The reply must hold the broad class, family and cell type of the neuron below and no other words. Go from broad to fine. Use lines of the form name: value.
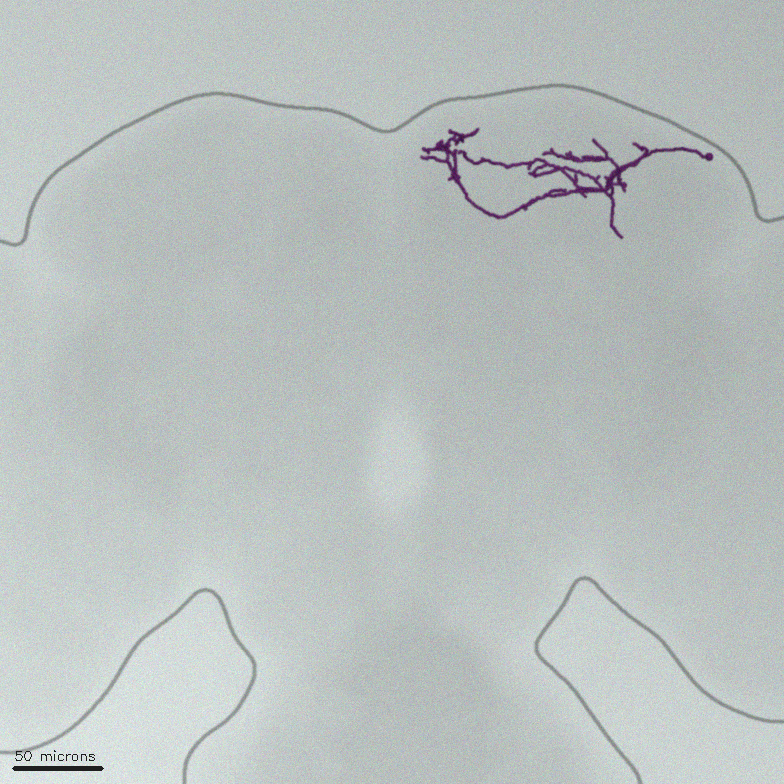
broad class: central-brain intrinsic neuron
family: hemilineage SLPpl1
cell type: CB1011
